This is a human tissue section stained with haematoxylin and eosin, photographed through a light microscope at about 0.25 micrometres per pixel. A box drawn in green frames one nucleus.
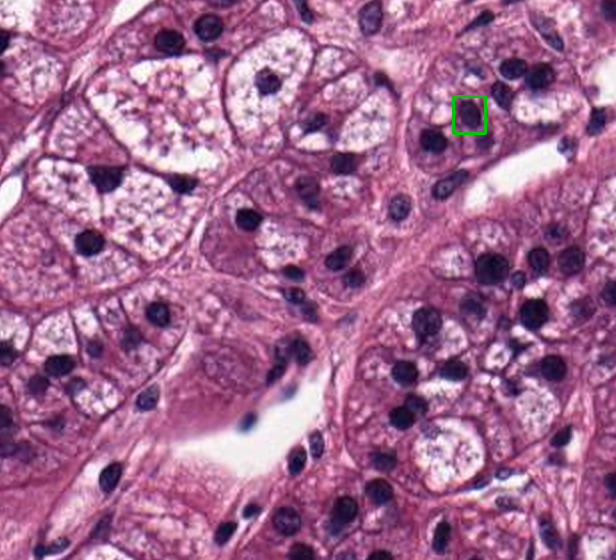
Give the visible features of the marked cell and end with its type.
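The nucleus is round and dark, about the same size as the nuclei of the cells next to it. The nucleus is stained fairly evenly throughout, with no clear space or large dark dot standing out inside it. The cell lies within a rounded group of similar foamy cells bordered by thin pink strands, and an elongated clear space (a lumen) runs just below and to the right of this group. The marked cell is an adrenal cortical cell.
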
